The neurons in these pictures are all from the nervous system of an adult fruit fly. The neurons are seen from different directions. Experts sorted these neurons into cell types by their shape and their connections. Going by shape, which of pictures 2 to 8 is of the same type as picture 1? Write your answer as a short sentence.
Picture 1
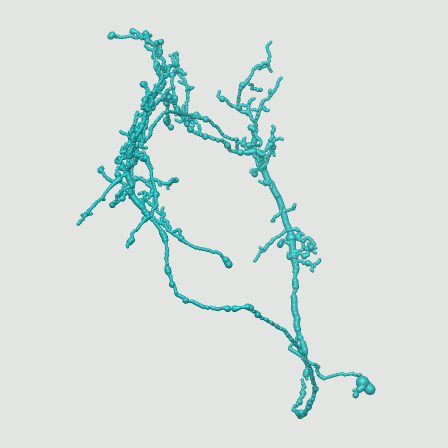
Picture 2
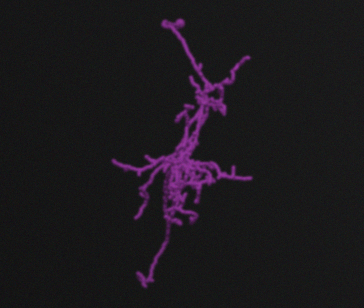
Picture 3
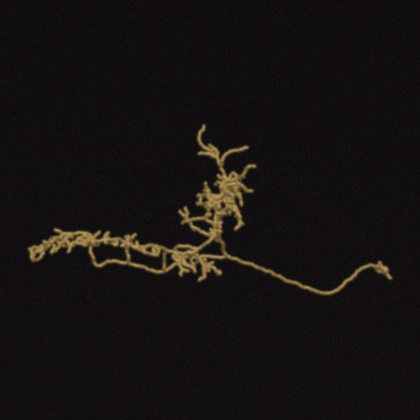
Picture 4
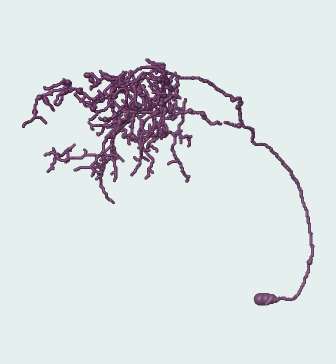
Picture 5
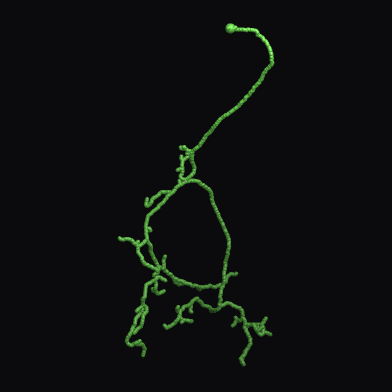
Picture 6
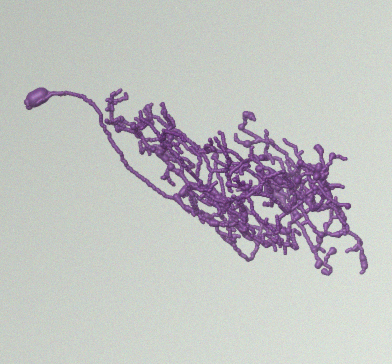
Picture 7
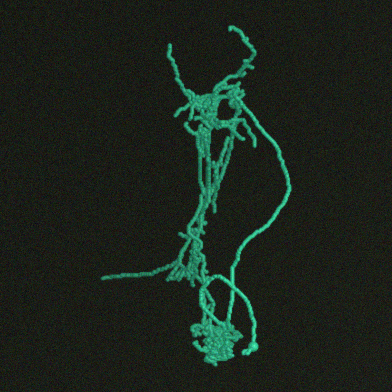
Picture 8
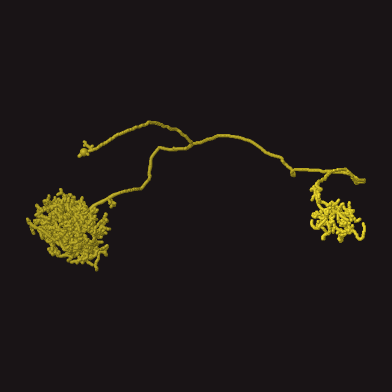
Picture 7 is of the same cell type.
